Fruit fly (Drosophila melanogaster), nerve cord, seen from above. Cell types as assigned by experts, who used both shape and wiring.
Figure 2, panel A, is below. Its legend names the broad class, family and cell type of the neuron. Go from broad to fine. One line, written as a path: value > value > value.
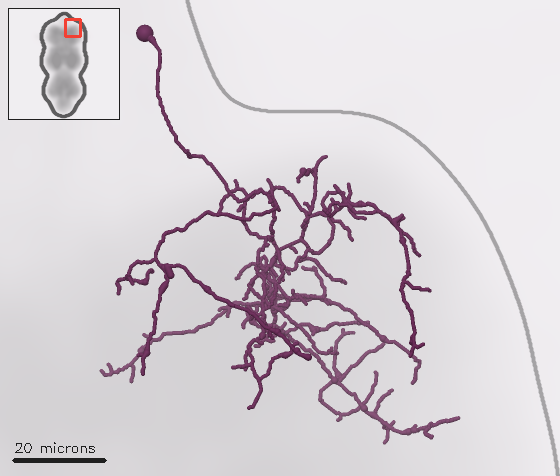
nerve-cord intrinsic neuron > hemilineage 16B > IN16B122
